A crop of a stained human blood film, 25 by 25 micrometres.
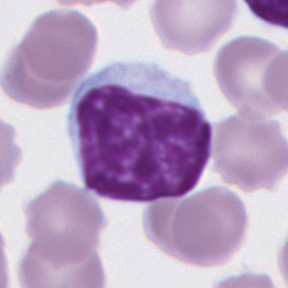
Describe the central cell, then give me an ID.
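The central cell has pale greyish-blue cytoplasm with no vacuoles in it. Its nucleus fills most of the cell and lies toward the lower side. Along the upper border, the cytoplasm is faintly uneven rather than smooth. This is a typical lymphocyte.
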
